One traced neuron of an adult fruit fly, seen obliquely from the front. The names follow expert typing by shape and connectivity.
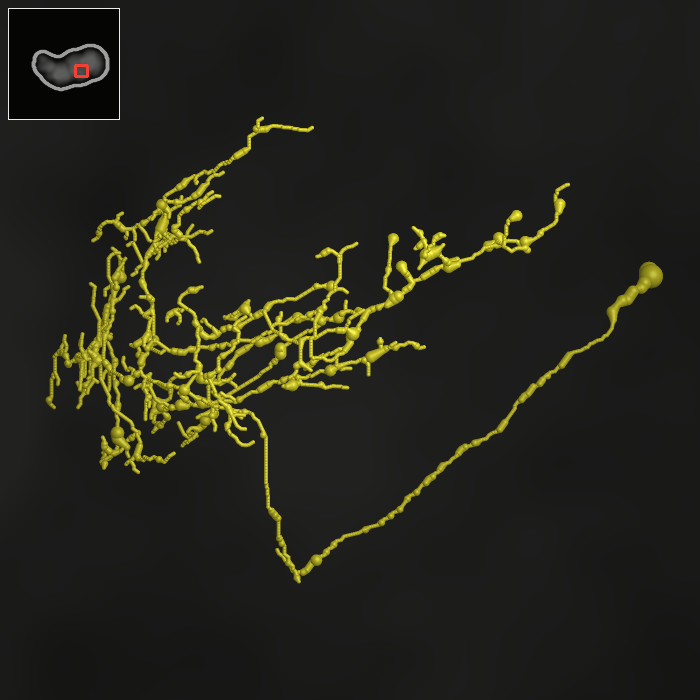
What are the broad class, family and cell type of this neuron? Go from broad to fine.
central-brain intrinsic neuron; hemilineage LB3; GNG598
